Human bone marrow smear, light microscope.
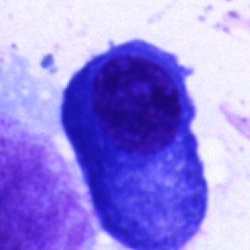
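Plasma cell in a stained bone marrow smear. Its nucleus is eccentric, placed in the upper part of the cell. Abundant cytoplasm stains deep blue, with mottled paler patches below the nucleus. Small blunt projections stick out from the upper right edge.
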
